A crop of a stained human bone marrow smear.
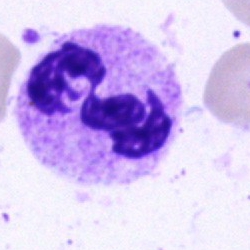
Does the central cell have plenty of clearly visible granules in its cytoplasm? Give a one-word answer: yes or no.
Yes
